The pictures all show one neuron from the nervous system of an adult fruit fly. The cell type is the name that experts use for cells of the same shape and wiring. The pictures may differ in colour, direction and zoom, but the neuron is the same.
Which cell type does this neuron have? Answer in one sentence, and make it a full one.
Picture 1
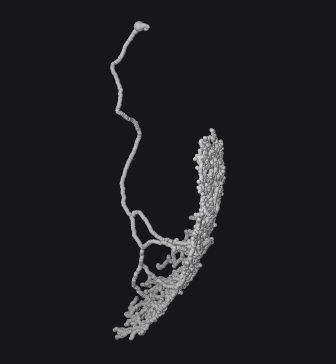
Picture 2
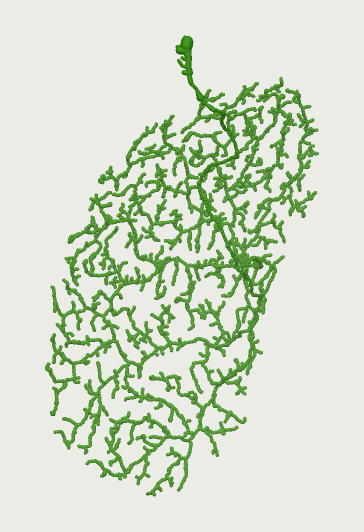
In the scheme of cell types, this neuron is Li11b.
